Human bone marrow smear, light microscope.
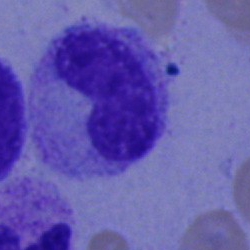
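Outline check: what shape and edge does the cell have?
Round to slightly oval, and smooth.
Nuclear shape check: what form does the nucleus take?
Kidney-shaped, with a deep notch on its left side.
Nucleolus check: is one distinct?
No distinct nucleolus is visible.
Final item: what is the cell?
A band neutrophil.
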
